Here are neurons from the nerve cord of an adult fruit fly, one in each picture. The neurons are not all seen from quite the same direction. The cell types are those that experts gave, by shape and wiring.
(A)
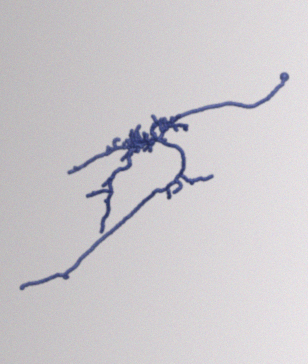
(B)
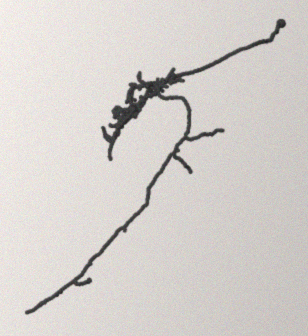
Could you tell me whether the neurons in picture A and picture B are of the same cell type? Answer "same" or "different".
same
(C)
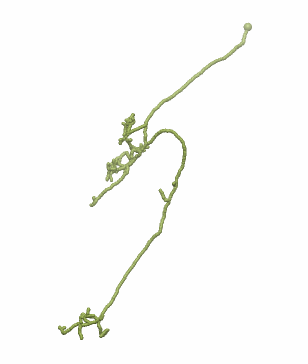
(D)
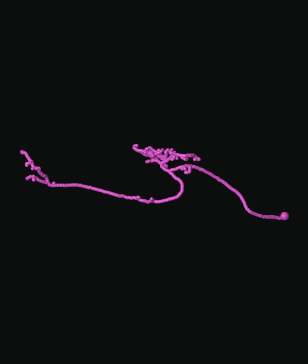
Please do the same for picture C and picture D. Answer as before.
same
